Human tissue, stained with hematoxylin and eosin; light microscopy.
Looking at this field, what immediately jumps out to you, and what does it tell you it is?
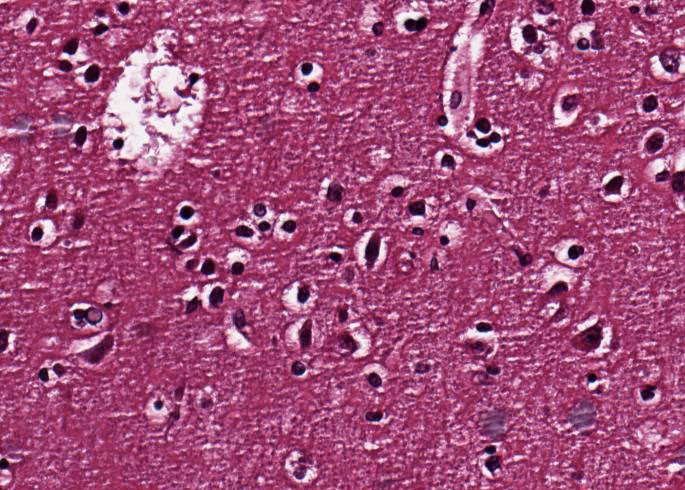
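It's cerebral cortex, mostly. A continuous pink, finely fibrillary matrix fills the whole field, with cells scattered singly through it, and there are no epithelium or glands anywhere. Most of the cells have small, round, dark-staining nuclei and little visible cytoplasm; near the centre sit a few larger ones with angular, triangular outlines and pink cytoplasm.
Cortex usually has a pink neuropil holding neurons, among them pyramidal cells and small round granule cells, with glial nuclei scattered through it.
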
